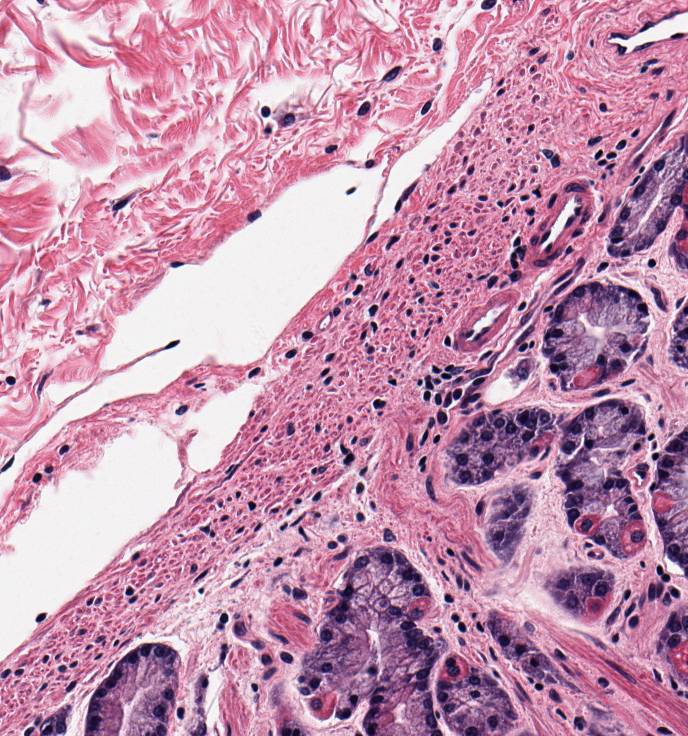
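Stomach. A diagonal band of cellular tissue runs upper right to lower left, separating loose collagen at upper left from glands at lower right. Among pale glandular cells, notice rounded cells with bright eosinophilic cytoplasm; the glandular cells' nuclei are dark and lie basally. Wavy, loosely packed pink collagen bundles with few nuclei fill the upper left corner.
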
